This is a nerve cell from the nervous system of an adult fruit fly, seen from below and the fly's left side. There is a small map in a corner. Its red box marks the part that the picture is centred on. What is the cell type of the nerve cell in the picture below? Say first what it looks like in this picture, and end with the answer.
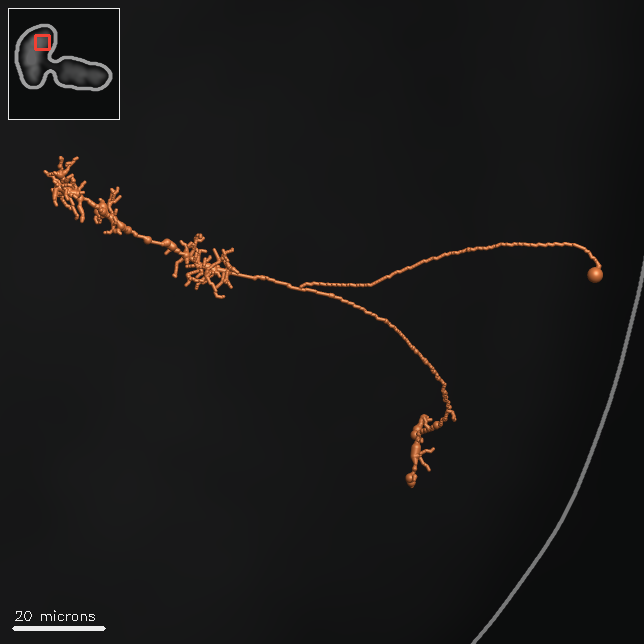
Its cell body lies on the right of the picture. By the scale bar it is about 120 microns wide in this view. Dozens of branch ends can be seen. It is an optic-lobe intrinsic neuron. Its cell type is T2.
